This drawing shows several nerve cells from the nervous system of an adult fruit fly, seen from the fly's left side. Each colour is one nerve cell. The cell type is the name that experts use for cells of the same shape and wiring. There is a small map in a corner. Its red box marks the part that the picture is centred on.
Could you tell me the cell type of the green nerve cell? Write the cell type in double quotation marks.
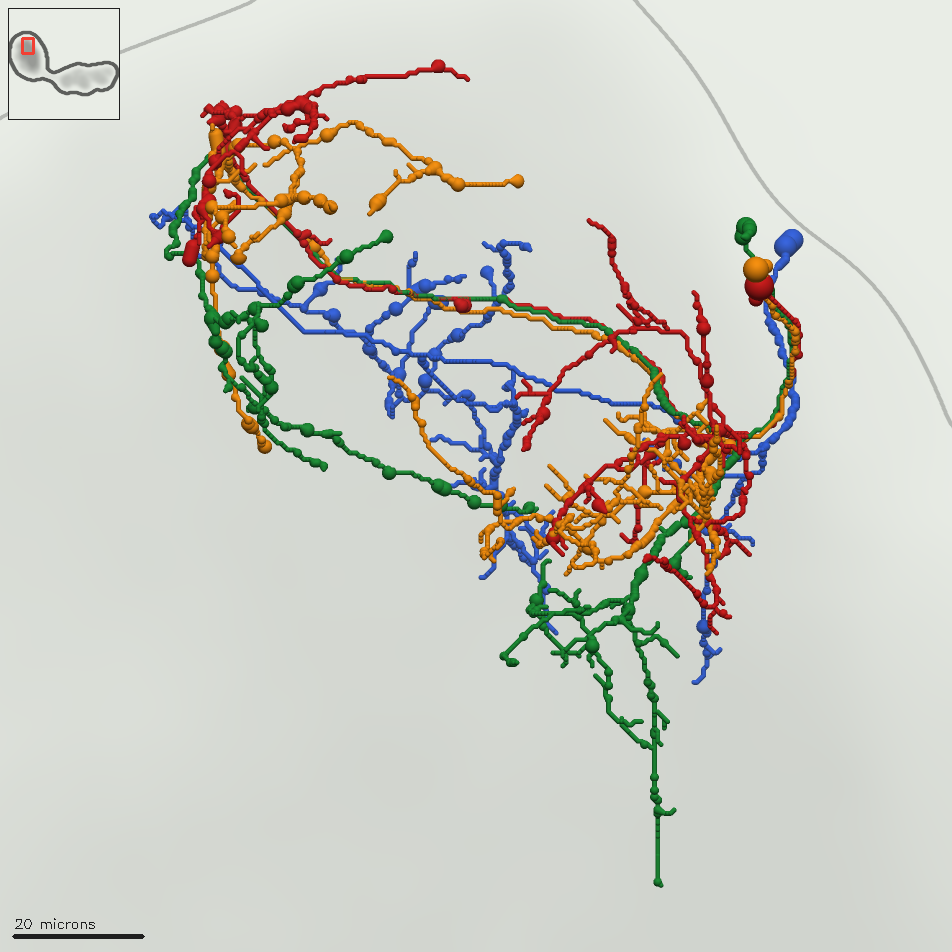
"LHPV5b3"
